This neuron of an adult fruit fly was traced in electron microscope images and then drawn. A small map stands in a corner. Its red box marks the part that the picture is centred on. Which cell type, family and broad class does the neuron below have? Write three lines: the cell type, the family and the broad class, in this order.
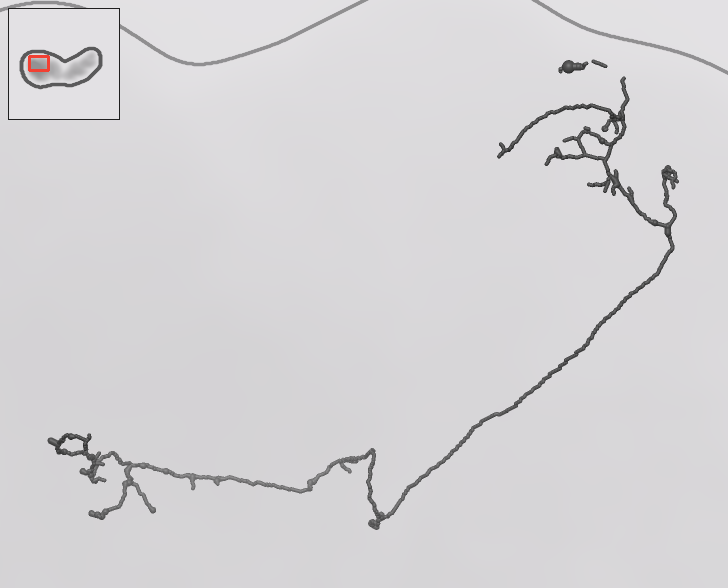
KCg-m
class Kenyon Cell
central-brain intrinsic neuron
